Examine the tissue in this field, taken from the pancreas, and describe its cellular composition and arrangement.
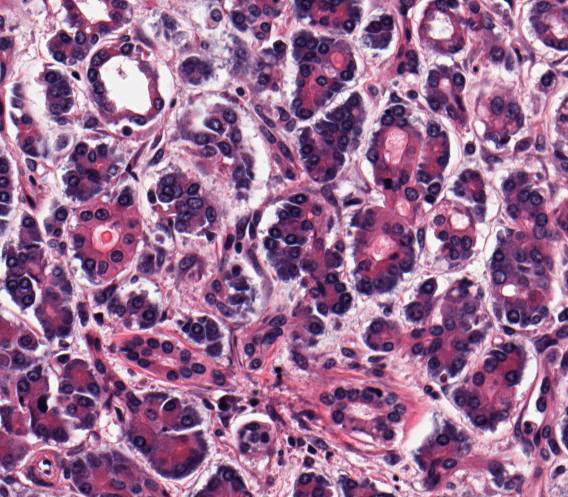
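First, arrangement: closely packed small rounded glandular units fill the whole field, separated only by thin strands of stroma. Second, the epithelial nuclei are small, round, darkly stained and fairly uniform. Third, several units, especially in the left-centre and right-centre, have small central lumina holding dense pink secretion. Last, the stroma between units is pale pink and fibrous, with scattered elongated spindle nuclei, most evident in the lower centre.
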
